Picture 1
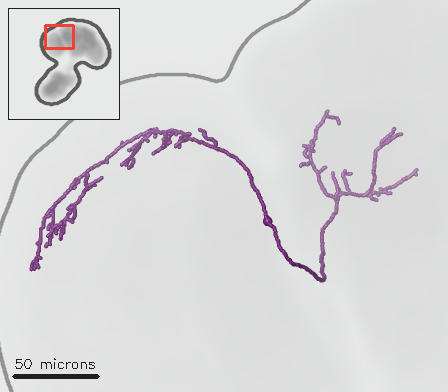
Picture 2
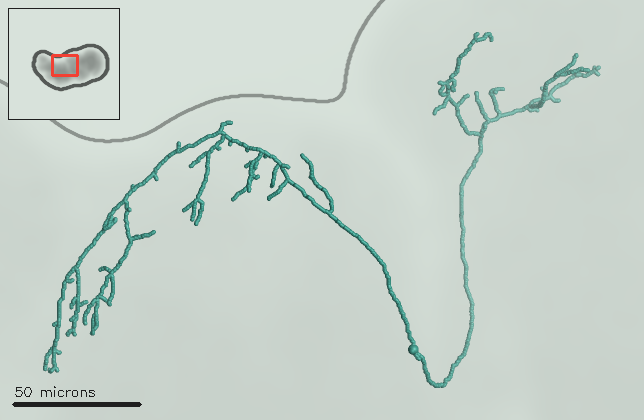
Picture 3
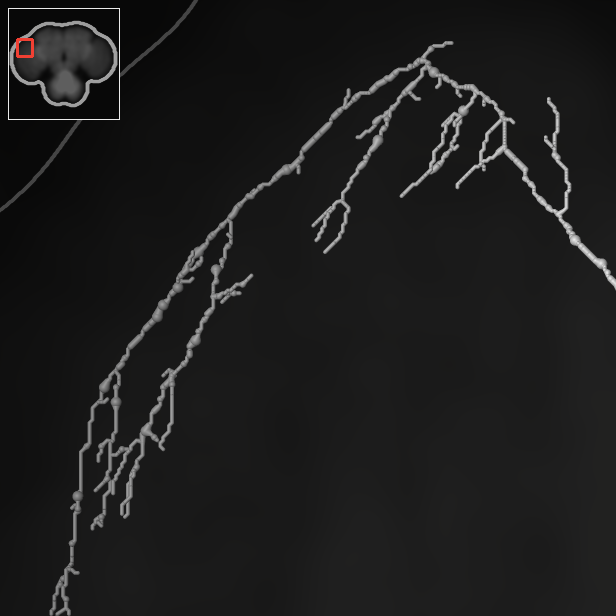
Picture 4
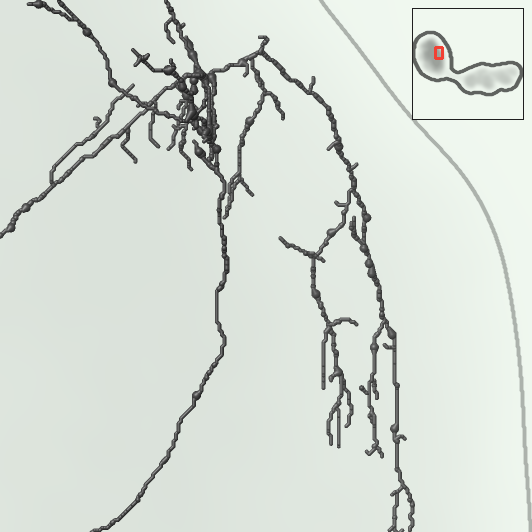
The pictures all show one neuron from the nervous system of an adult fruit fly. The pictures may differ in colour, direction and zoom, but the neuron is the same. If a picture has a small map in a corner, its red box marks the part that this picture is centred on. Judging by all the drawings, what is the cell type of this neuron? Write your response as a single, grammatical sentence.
The neuron is categorized under cell type MeVP20.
